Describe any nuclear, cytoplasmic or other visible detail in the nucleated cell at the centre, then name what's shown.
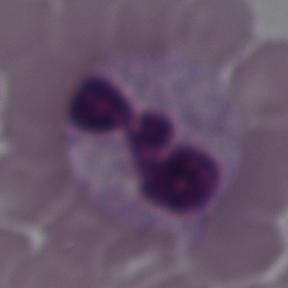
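In this cell the three nuclear lobes form a chain running from upper left to lower right, the middle lobe being the smallest. Its chromatin is dense and stains dark purple. Plentiful pale lilac cytoplasm surrounds the nucleus. This is a segmented neutrophil.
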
